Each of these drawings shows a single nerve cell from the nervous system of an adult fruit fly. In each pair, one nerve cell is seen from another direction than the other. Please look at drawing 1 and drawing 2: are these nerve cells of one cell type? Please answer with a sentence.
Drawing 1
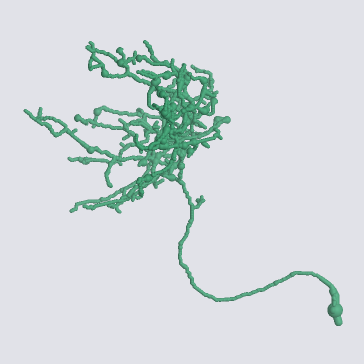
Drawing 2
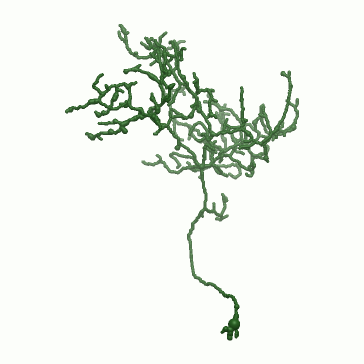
They are of the same cell type.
